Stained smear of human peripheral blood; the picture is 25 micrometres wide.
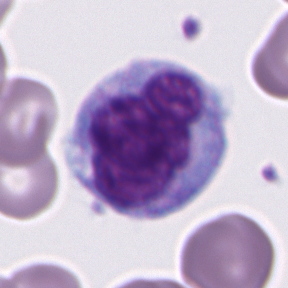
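Monocyte at centre; outline roughly round. Chromatin fine and lacy, not coarsely clumped, with no distinct nucleoli. Cytoplasm of fine, dusty texture, lacking coarse granules.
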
